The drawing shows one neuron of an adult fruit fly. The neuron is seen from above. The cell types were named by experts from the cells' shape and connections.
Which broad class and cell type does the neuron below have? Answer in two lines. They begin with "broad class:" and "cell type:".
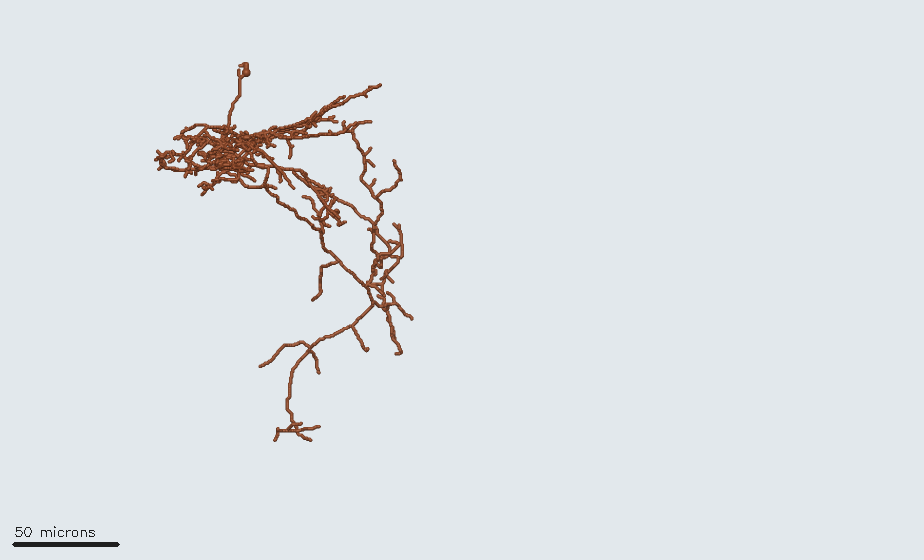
broad class: central-brain intrinsic neuron
cell type: AOTU028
